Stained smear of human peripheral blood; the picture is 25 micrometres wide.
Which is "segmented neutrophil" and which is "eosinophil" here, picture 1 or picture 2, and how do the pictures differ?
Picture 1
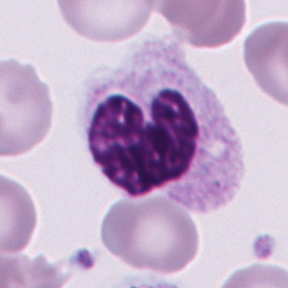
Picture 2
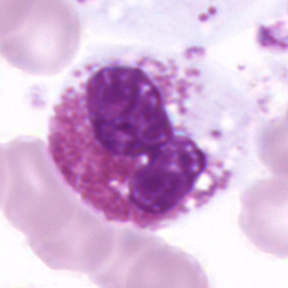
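Picture 1: segmented neutrophil. Picture 2: eosinophil. Neutrophil: cell about 15 by 13 micrometres, outline irregular, upper edge frayed and ragged. Nucleus about 10 micrometres across, about 50% of cell area, lying toward the left; deep notch from the top gives a heart-like two-lobed shape. Chromatin dark purple, coarsely clumped, small paler gaps between clumps; no nucleoli.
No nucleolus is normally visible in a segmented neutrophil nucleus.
Cytoplasm filled with fine, dust-like pinkish-purple granules. Eosinophil: cytoplasm packed with coarse reddish-orange granules, round and fairly even in size.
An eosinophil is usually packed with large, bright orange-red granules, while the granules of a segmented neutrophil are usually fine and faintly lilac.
Chromatin dense, dark purple; no nucleoli in either lobe.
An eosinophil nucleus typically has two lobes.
Outline ill-defined at upper right, loose granules scattered outside it.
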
